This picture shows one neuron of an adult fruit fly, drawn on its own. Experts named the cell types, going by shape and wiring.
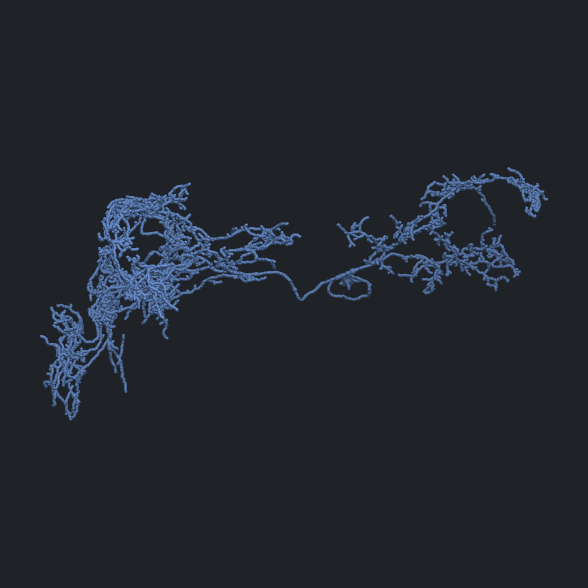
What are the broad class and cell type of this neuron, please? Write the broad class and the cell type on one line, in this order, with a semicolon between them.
central-brain intrinsic neuron; 5-HTPMPV01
